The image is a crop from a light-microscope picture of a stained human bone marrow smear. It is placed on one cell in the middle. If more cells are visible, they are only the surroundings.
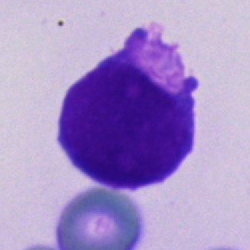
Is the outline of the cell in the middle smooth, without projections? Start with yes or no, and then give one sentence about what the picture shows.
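No. Two small dark purple round knobs project at either end of the pink patch.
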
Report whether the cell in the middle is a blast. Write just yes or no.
yes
